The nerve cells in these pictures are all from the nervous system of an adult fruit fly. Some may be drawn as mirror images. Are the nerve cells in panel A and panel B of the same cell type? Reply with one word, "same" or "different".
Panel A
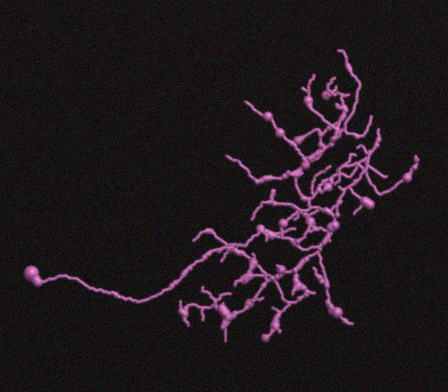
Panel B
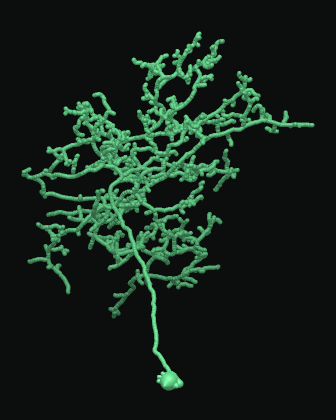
same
